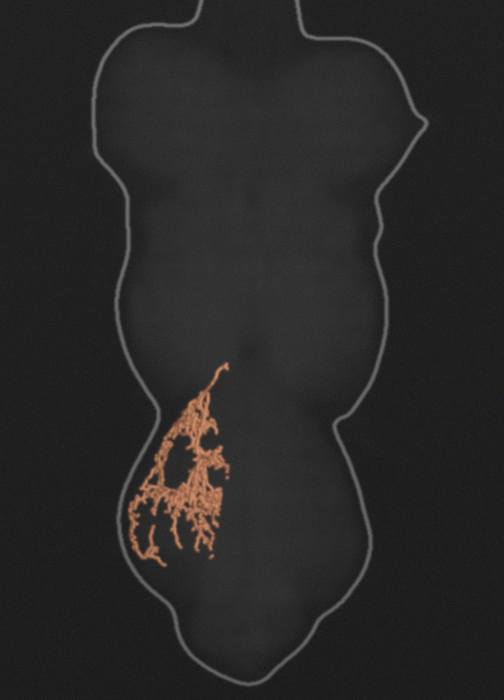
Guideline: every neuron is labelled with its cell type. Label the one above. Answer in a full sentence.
The cell type is INXXX073.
